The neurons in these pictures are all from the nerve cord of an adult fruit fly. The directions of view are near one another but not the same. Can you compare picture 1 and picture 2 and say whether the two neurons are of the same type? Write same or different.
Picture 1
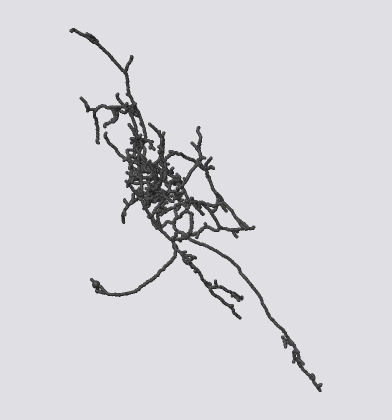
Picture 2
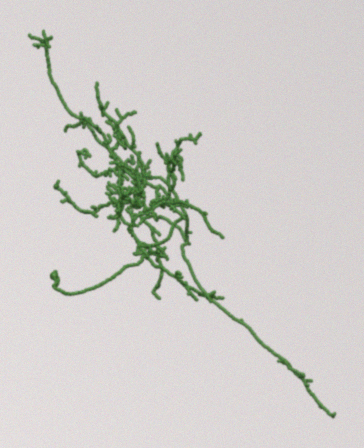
same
